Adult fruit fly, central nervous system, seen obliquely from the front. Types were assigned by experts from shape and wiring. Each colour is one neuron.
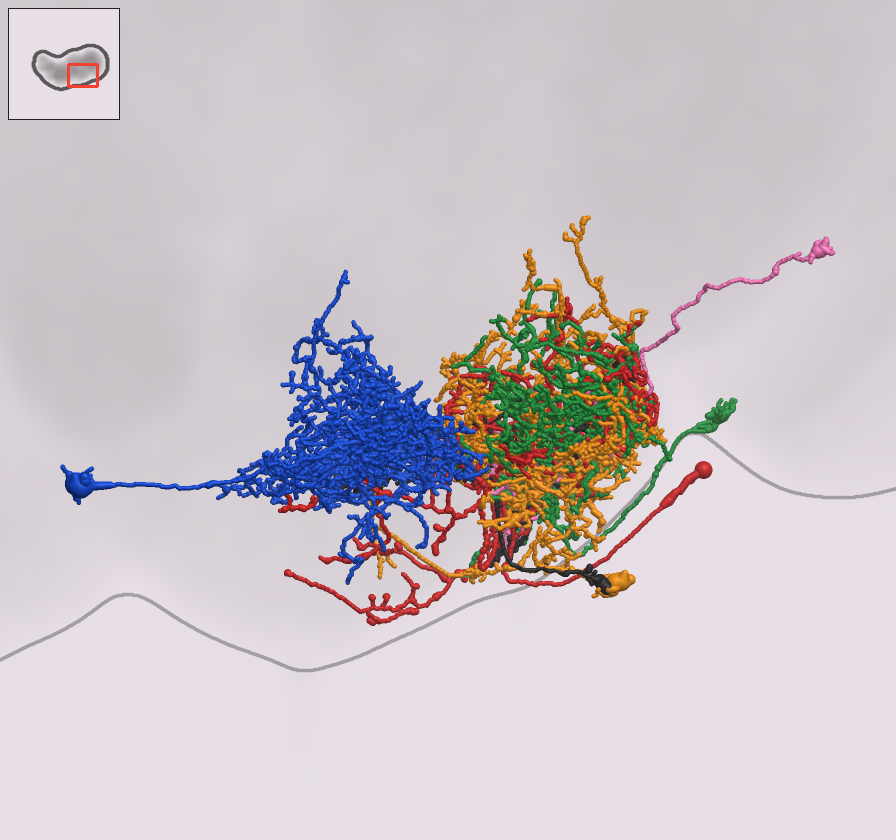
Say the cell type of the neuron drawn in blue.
GNG097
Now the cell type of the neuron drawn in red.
GNG145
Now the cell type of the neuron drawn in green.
GNG094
